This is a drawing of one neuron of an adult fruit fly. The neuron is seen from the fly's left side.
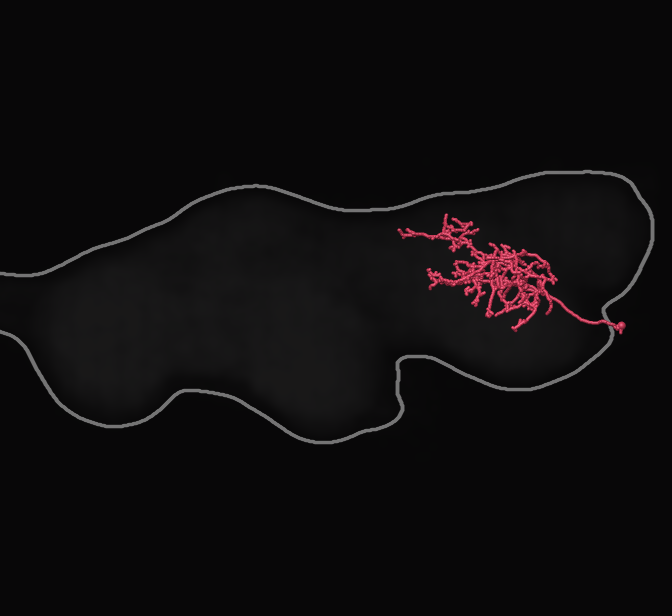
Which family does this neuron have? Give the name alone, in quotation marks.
"hemilineage 04B"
